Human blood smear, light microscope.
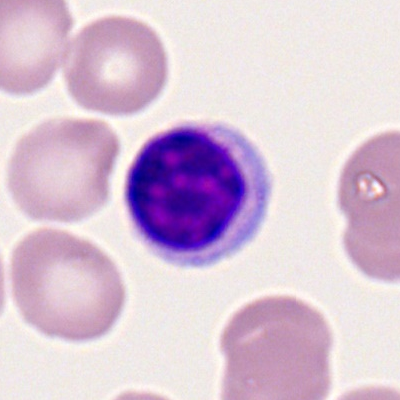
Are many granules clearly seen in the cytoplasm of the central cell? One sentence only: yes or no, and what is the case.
No, visible granules are absent from the cytoplasm of this cell.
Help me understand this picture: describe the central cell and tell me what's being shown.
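The outline is round and smooth. Dense chromatin lies in coarse clumps. Pale blue cytoplasm forms a thin rim, broadest on the right side. This is a lymphocyte.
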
